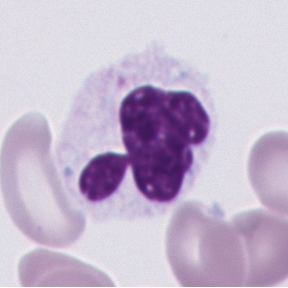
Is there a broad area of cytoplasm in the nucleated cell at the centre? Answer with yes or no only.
Yes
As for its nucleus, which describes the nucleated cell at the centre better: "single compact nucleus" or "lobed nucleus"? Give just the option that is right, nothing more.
Lobed nucleus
